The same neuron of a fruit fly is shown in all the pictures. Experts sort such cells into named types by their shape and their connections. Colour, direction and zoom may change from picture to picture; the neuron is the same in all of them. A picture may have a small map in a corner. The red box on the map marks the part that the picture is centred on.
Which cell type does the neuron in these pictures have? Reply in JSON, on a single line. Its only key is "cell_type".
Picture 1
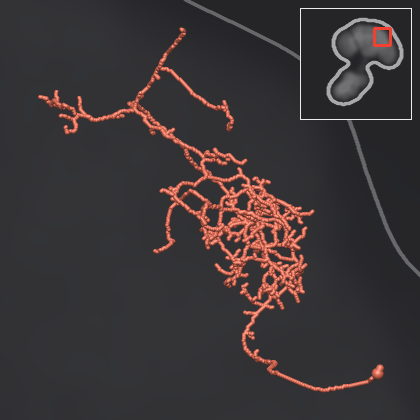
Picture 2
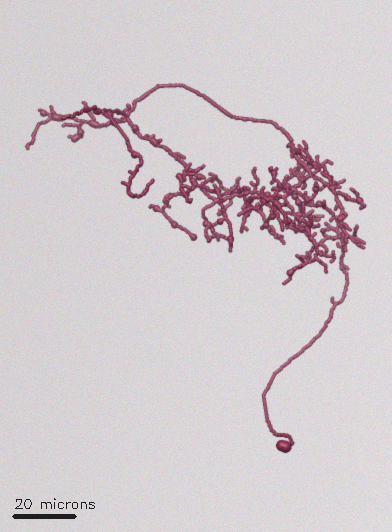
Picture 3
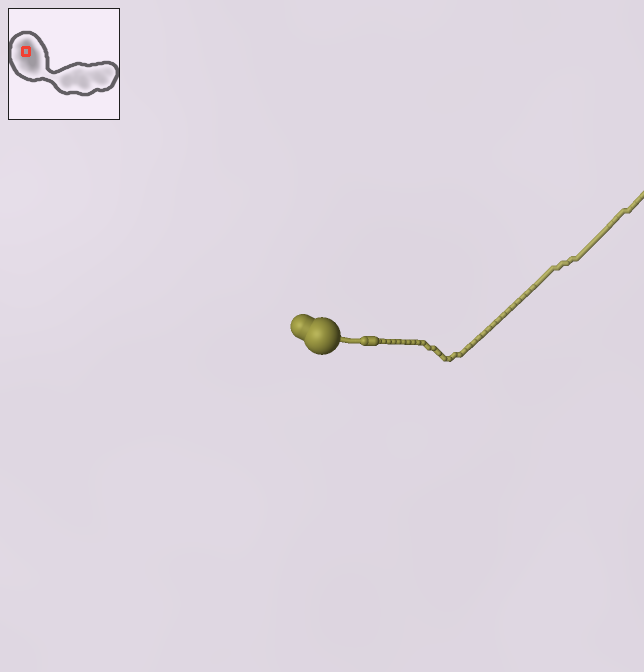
{"cell_type": "LHAV3b2_c"}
